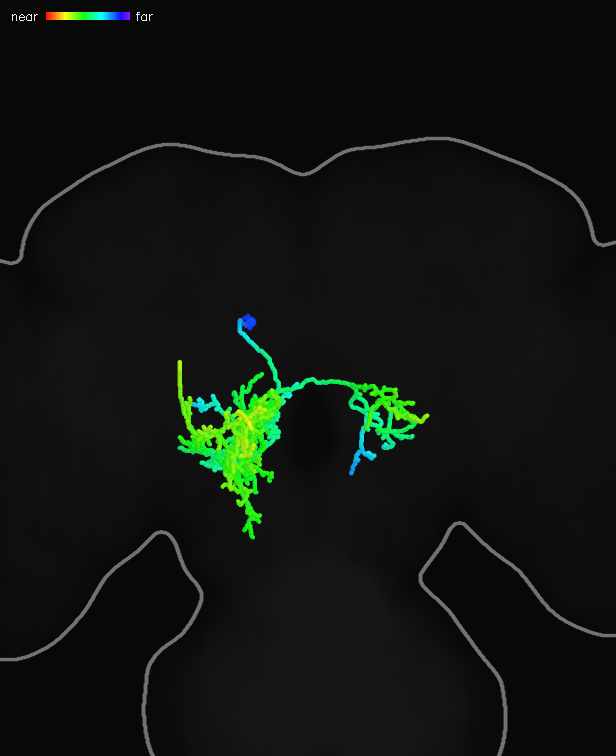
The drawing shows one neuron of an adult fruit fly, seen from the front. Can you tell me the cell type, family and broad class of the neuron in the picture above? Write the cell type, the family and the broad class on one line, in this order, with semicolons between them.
SAD085; hemilineage DM5_central; central-brain intrinsic neuron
